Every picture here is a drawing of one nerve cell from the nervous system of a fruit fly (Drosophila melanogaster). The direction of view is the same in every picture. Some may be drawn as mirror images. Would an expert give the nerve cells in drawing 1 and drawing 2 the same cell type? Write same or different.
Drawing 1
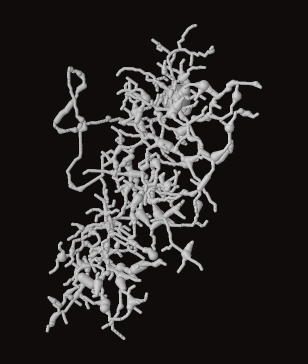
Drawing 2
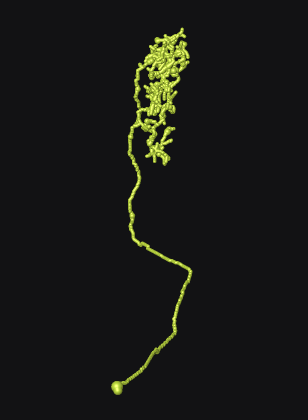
different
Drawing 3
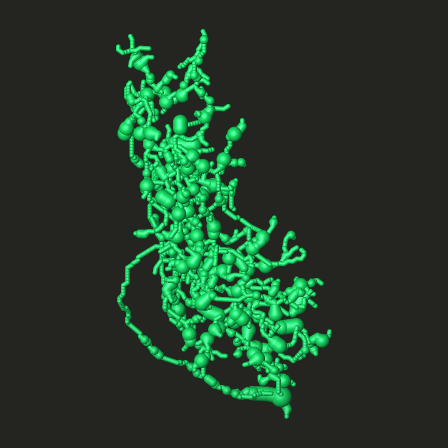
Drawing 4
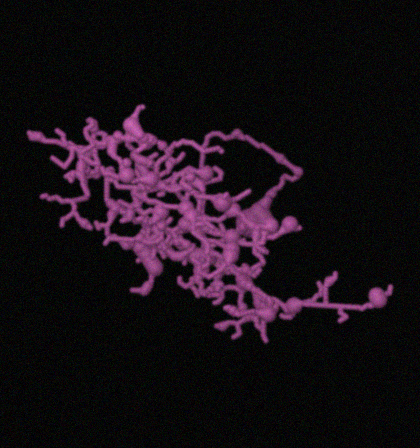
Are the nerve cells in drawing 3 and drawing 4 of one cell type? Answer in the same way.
different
